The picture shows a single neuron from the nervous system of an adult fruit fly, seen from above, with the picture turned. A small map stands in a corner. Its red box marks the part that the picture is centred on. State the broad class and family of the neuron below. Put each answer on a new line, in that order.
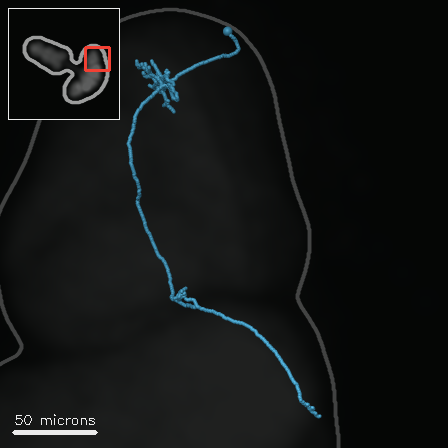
visual projection neuron
MeTu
